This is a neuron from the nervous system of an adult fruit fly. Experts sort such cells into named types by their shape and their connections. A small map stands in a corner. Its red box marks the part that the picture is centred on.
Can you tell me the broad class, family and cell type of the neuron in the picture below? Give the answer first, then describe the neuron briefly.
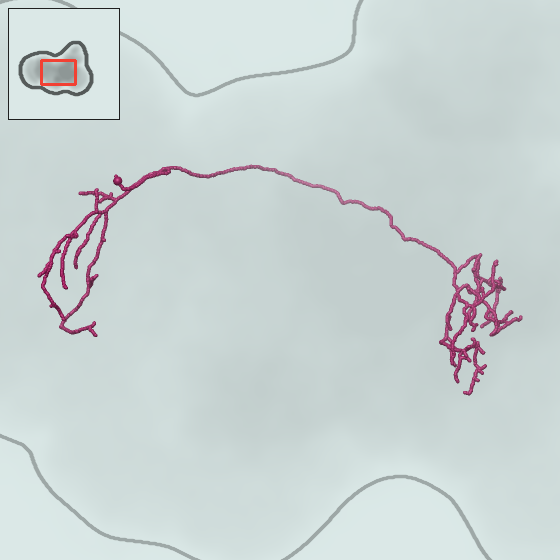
This is a visual centrifugal neuron. Its family is hemilineage DM6_posterior. Its cell type is LoVC27. In this view it is wider than it is tall.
